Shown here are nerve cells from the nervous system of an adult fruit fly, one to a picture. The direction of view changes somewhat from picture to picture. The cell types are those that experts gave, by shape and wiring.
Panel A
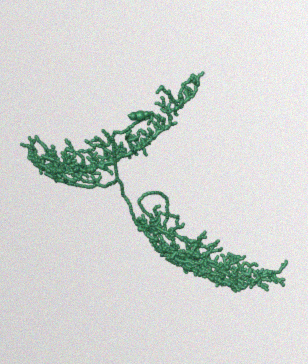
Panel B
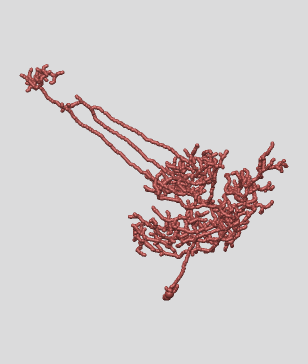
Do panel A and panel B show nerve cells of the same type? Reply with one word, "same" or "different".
different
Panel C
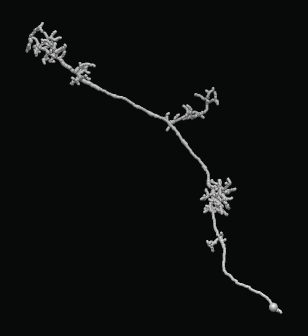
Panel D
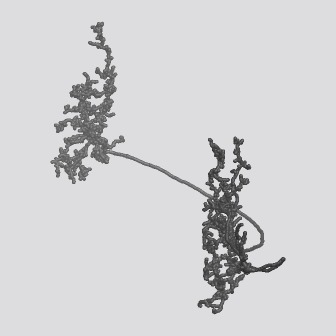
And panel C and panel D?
different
